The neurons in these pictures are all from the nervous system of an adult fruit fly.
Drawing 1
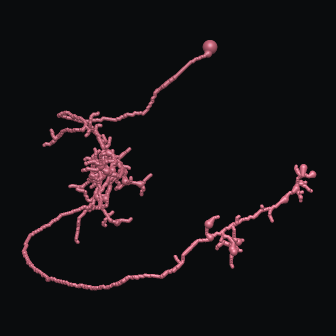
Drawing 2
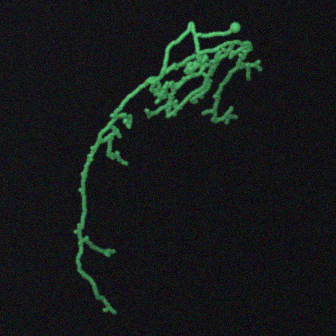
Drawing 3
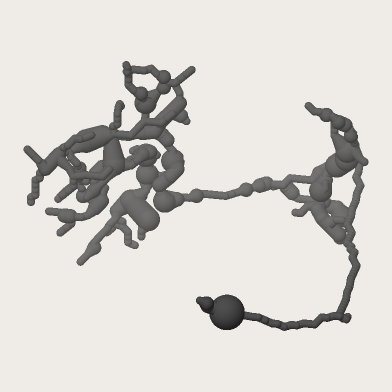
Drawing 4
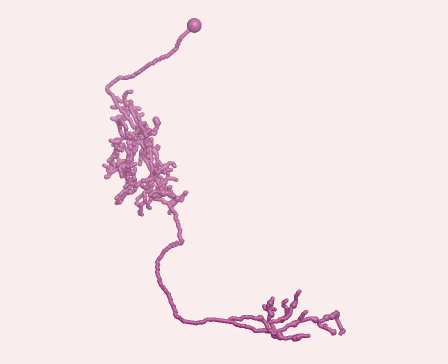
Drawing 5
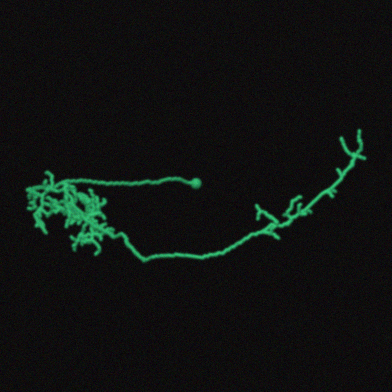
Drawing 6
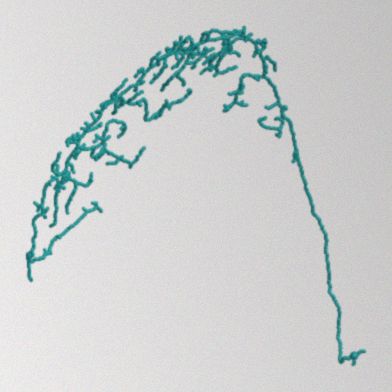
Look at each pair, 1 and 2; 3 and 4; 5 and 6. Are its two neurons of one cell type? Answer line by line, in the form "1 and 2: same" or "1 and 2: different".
1 and 2: different
3 and 4: different
5 and 6: different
